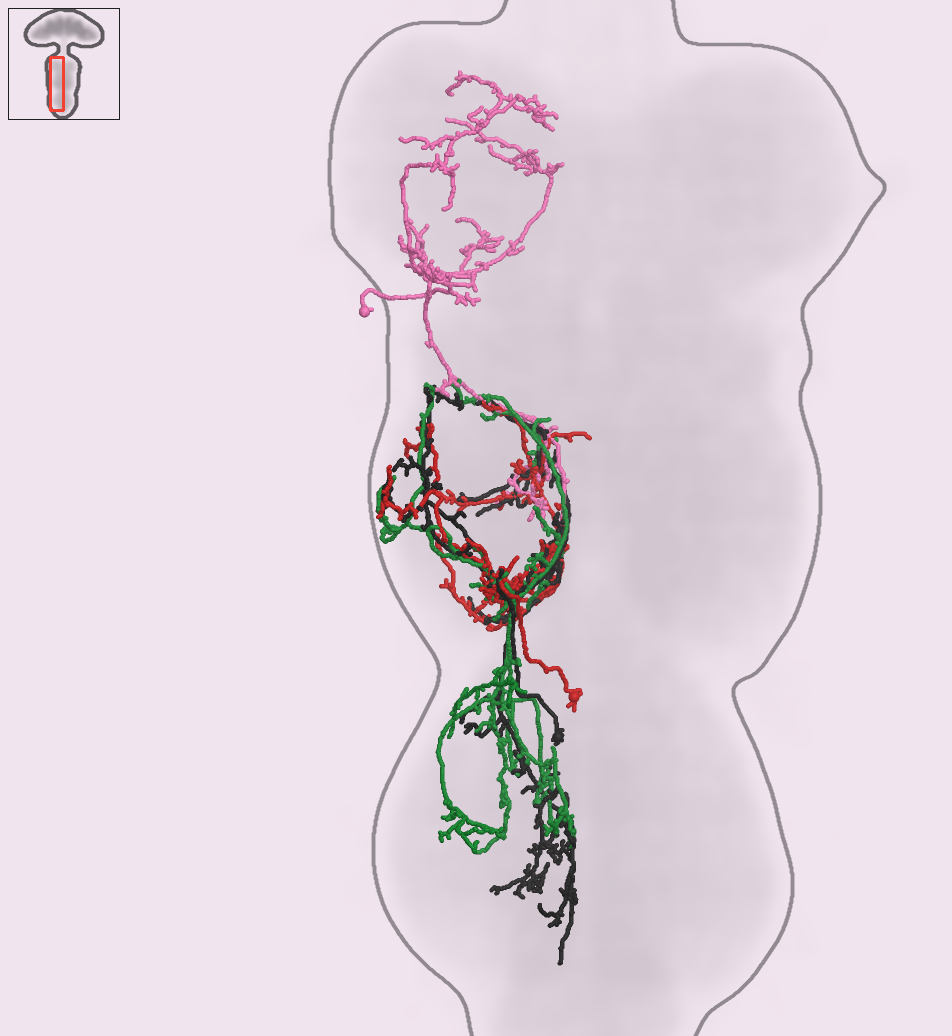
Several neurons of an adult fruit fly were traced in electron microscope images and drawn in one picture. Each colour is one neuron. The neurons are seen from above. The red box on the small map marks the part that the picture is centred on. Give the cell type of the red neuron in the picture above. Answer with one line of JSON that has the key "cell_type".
{"cell_type": "IN03A063"}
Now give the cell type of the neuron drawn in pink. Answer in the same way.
{"cell_type": "IN03A035"}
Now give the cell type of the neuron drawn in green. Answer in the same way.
{"cell_type": "IN03A052"}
